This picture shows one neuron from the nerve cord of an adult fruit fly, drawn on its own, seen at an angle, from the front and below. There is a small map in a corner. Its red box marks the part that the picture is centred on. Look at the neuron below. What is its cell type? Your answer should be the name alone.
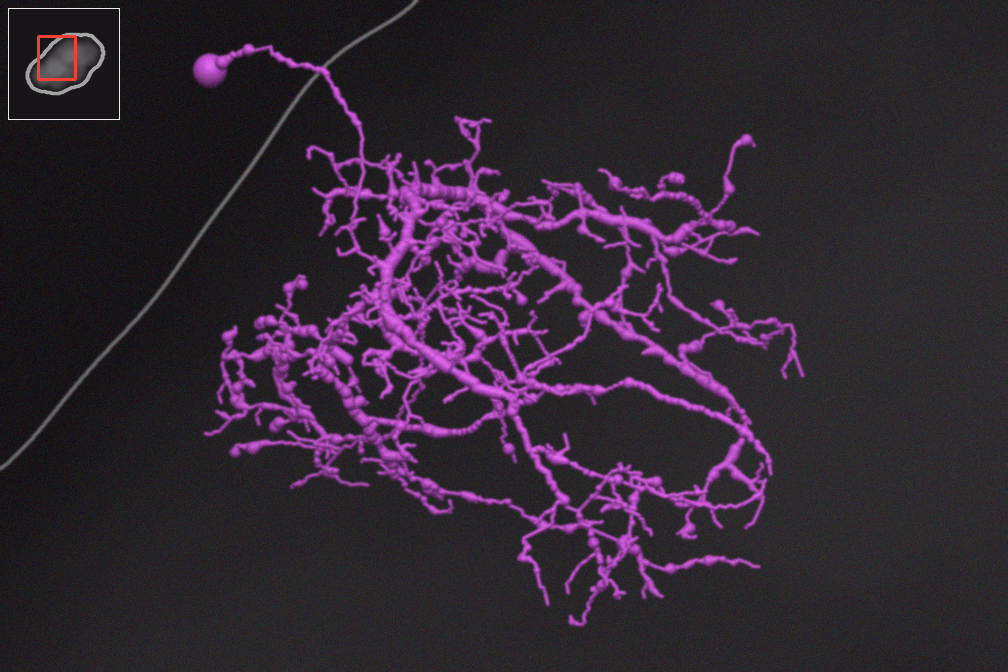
IN17A048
